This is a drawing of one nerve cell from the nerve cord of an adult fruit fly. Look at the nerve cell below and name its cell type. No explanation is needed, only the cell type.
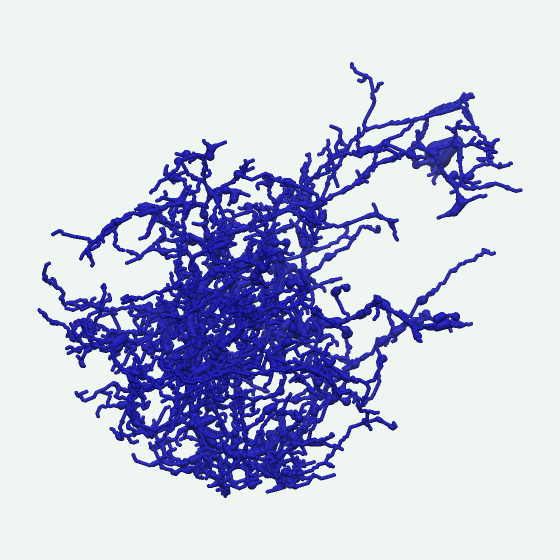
IN21A006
